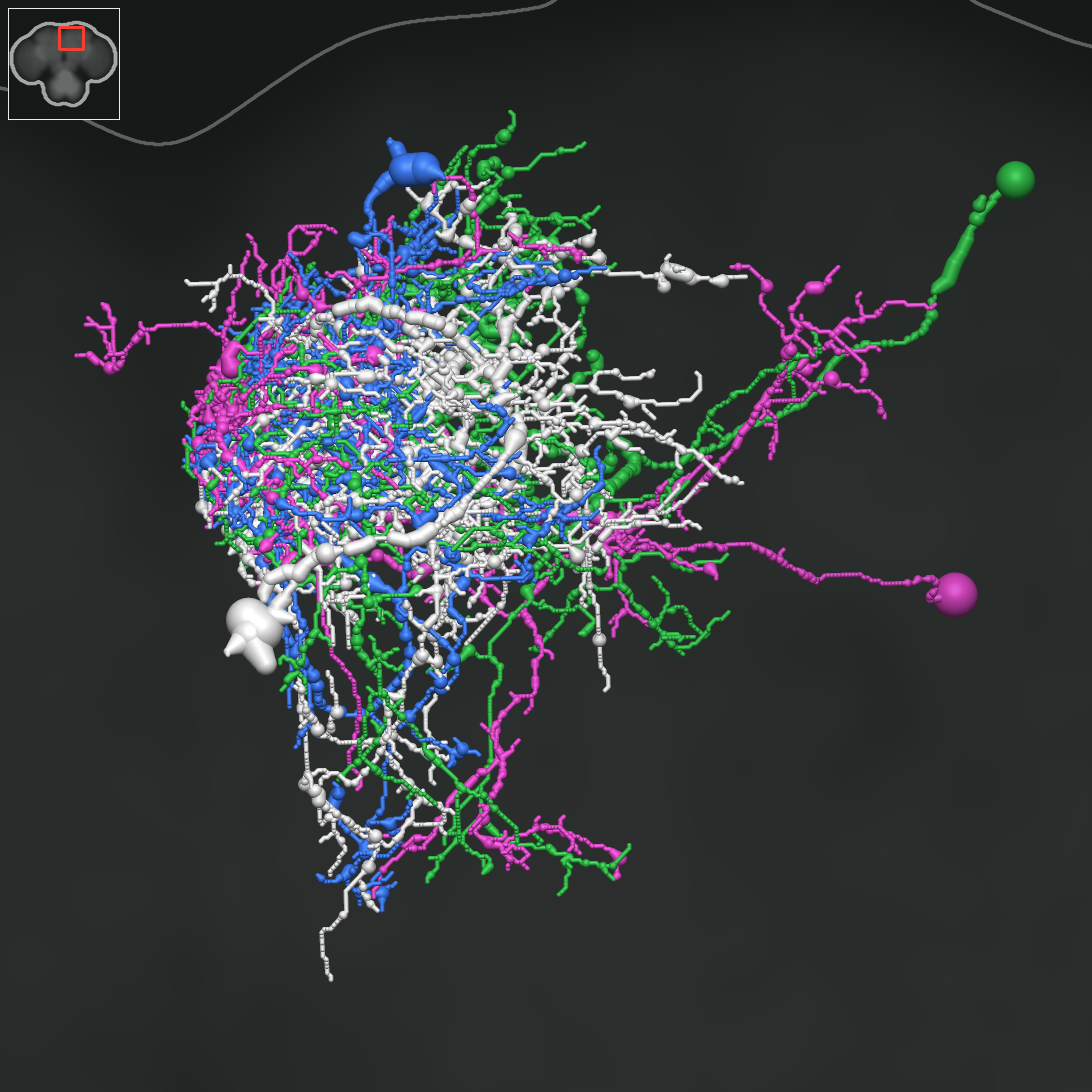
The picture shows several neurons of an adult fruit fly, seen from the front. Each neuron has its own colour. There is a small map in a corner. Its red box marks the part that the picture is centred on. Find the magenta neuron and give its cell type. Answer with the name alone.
SMP253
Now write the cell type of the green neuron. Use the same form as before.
SMP199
